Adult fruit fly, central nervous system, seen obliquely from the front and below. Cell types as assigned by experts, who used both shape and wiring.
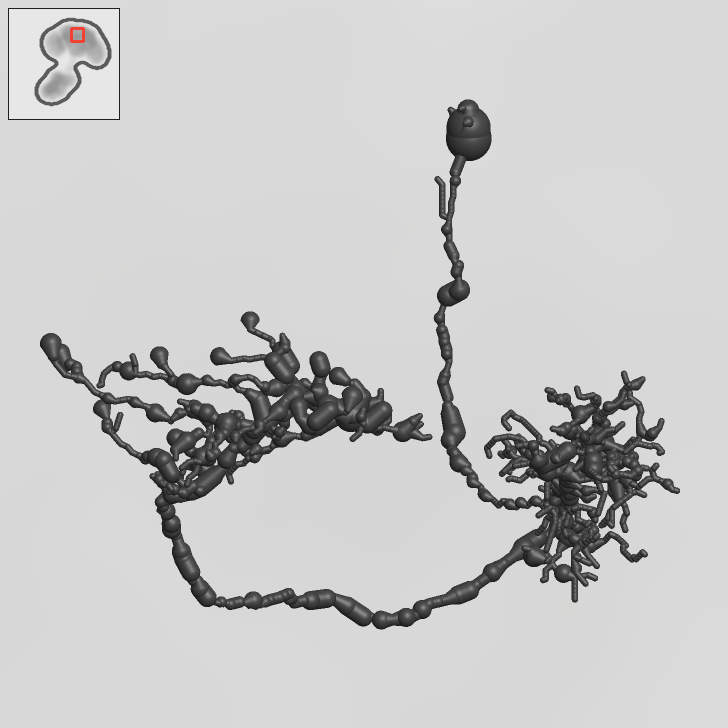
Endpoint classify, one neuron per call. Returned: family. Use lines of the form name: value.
family: class CX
